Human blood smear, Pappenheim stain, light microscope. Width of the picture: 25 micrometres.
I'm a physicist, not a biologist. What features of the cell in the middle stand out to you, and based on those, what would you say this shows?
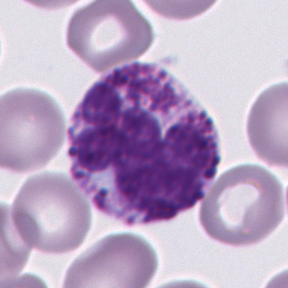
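You'll see dark purple, condensed chromatin in the nucleus. The granules in the cytoplasm are dark purple too, coarse and each one distinct, and some of them lie over the nucleus. This is a basophil.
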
